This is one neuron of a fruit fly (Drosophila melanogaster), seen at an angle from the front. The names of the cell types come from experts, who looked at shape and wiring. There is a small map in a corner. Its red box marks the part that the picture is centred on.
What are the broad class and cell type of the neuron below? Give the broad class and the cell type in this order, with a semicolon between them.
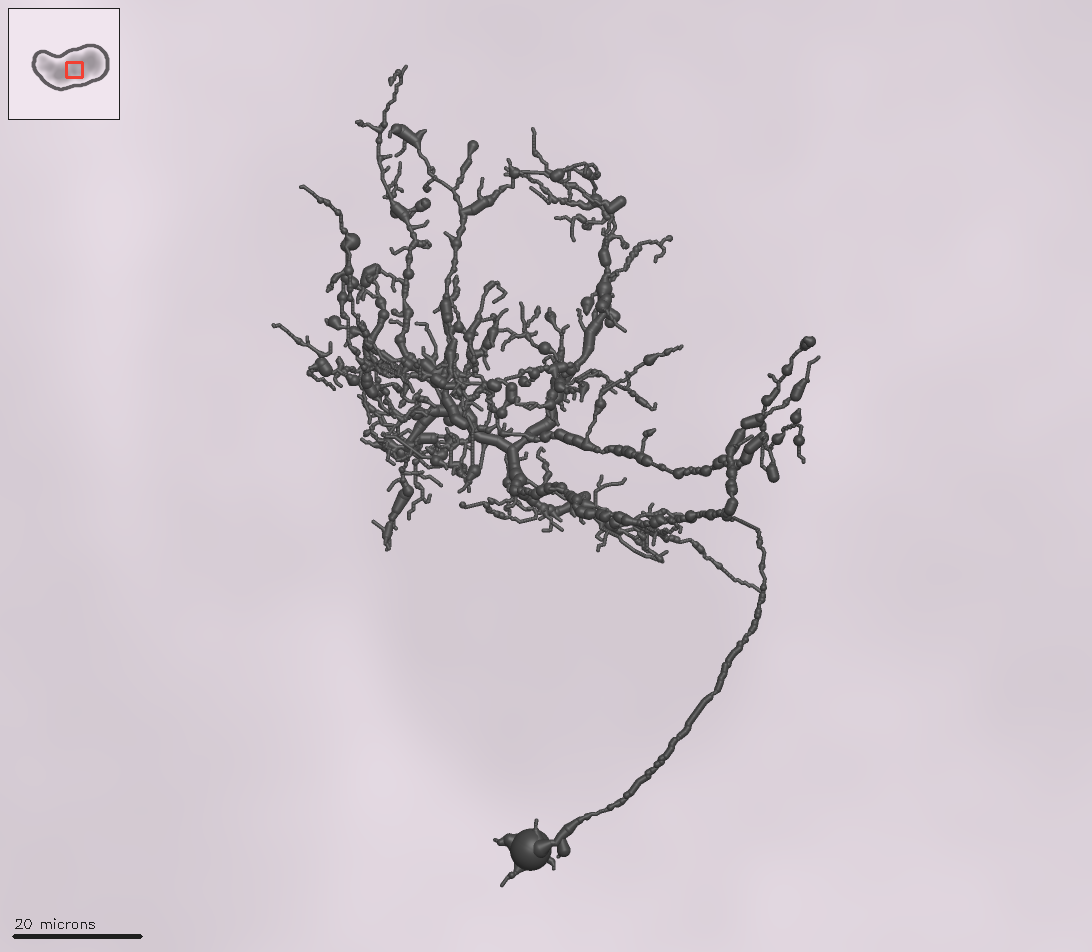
central-brain intrinsic neuron; WED008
